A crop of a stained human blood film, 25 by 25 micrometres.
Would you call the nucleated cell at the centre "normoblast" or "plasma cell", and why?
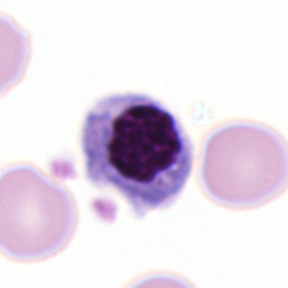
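Verdict: normoblast.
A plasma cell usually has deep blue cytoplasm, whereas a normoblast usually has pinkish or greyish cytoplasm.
Cytoplasm, checked first: pale bluish-lilac here, not deep blue. Chromatin, next: dark purple and coarsely clumped. Cytoplasmic rim: widest on the left side of the nucleus. Outline, last: a small blunt projection sticks out from the bottom edge.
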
